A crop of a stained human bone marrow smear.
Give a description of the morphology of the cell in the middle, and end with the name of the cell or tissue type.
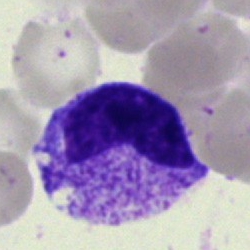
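The nucleus lies off-centre and fills the upper half of the cell. Its chromatin is dark purple and coarsely clumped. Pale lilac cytoplasm takes up the lower half, with fine purple granules scattered throughout. This cell is a band neutrophil.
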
